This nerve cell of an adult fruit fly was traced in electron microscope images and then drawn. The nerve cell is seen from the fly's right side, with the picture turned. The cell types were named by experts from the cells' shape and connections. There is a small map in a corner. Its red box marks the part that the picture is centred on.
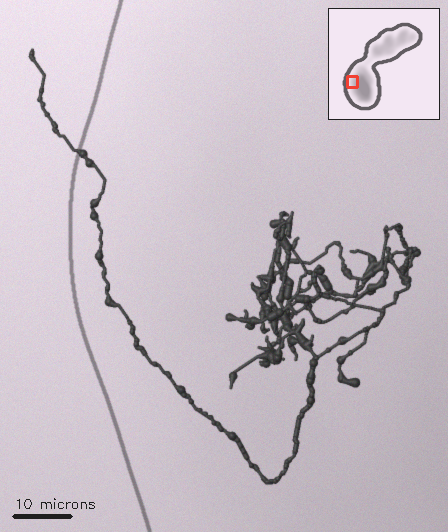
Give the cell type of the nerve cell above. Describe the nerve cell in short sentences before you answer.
No cell body is drawn. From top to bottom in the picture it spans about 75 microns. This is a sensory neuron entering the brain. It is of cell type PhG1c.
